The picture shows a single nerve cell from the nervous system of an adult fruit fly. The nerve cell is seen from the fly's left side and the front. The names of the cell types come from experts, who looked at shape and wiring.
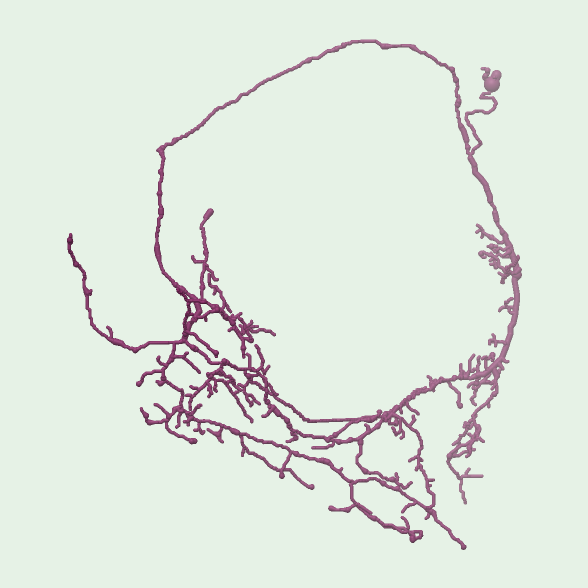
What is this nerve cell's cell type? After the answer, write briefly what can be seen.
The cell type is PS291. This is a central-brain intrinsic neuron. The cell body is at the upper right of the picture. Dozens of branch ends can be seen.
